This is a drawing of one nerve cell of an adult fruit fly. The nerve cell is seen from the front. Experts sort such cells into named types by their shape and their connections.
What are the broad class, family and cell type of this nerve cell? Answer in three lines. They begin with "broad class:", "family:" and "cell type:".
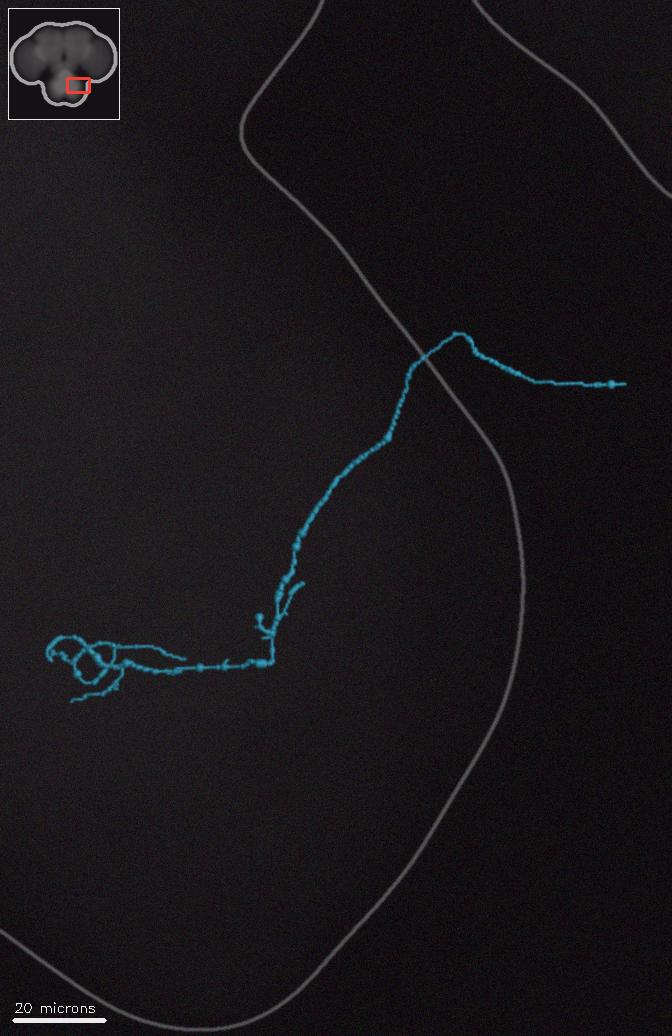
broad class: sensory neuron entering the nerve cord
family: class gustatory
cell type: WG3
